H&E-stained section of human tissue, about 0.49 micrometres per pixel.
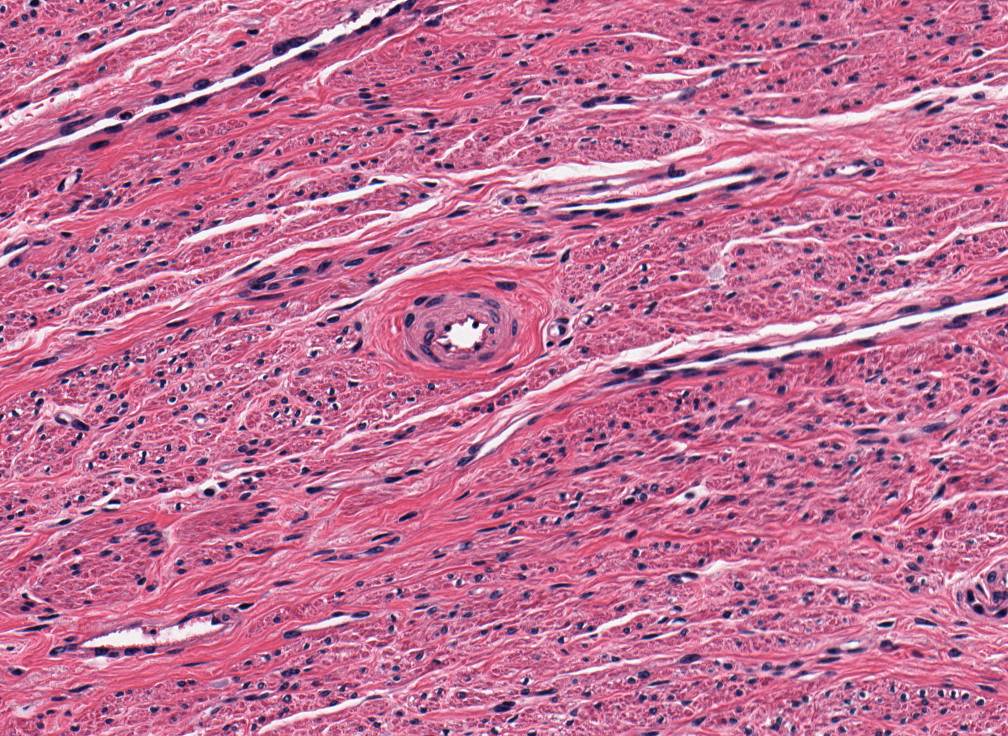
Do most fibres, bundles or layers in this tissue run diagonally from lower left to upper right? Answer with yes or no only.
Yes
